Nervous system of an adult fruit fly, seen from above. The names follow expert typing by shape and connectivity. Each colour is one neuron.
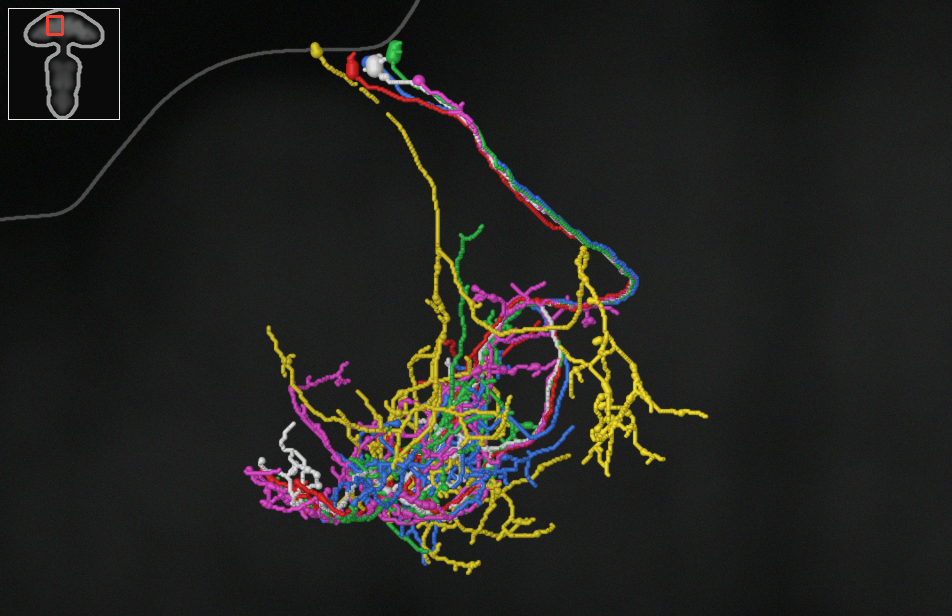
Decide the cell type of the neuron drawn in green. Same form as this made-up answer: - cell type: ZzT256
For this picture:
- cell type: CB1268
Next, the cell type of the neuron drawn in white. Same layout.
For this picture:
- cell type: WEDPN8B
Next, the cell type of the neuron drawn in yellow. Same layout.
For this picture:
- cell type: WED012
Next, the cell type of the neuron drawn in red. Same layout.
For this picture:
- cell type: CB1407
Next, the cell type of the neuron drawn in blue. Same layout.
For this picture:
- cell type: WEDPN14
